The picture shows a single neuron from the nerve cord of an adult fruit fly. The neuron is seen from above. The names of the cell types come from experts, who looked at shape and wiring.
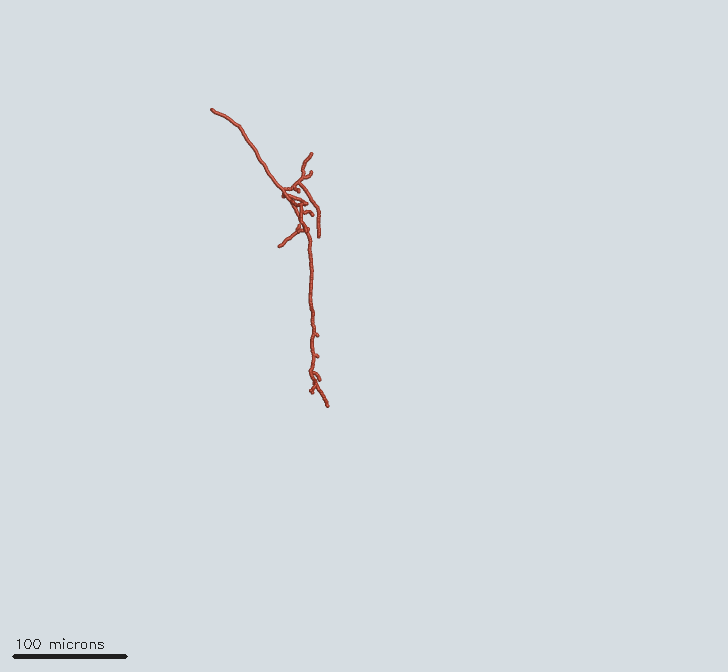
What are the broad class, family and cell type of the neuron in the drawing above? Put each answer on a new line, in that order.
sensory neuron entering the nerve cord
class mechanosensory proprioceptive
SNpp08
